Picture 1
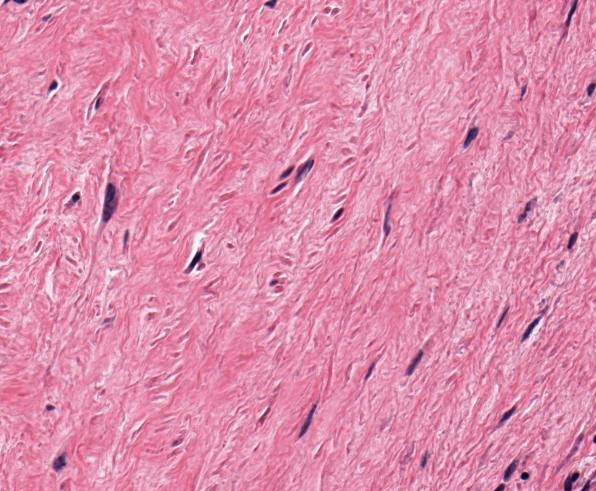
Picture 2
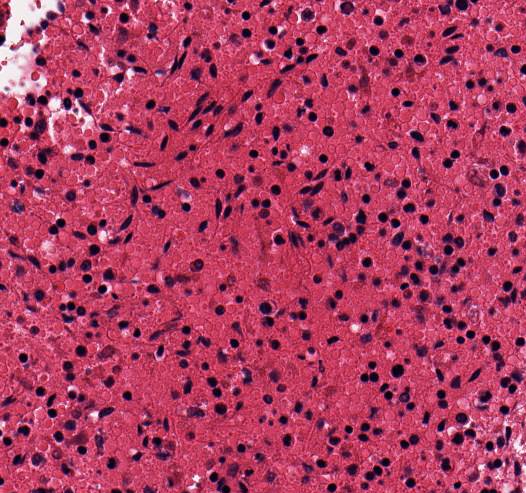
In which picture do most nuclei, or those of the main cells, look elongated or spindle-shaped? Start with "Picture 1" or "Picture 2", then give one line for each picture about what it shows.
Picture 1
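In picture 1: The nuclei are slender, spindle-shaped and darkly stained.
In picture 2: Most nuclei are small, round and darkly stained.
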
